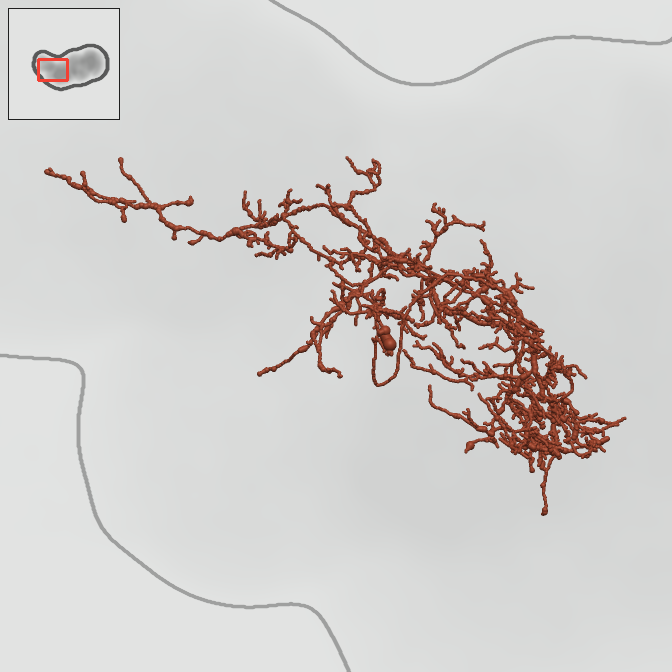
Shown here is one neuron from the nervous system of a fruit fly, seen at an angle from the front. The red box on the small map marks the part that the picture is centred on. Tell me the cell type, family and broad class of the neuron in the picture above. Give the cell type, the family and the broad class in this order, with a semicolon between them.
IN11B002; hemilineage 11B; nerve-cord intrinsic neuron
